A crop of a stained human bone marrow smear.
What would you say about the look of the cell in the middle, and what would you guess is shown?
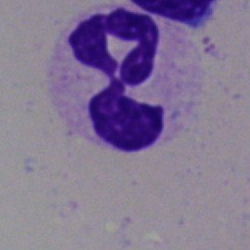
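The upper lobes curve around a small pale gap to form a loop. Chromatin is dense, dark purple and clumped. The cytoplasm is plentiful and pale pinkish-lilac, holding fine, faint granules of the same colour. The cell in the middle is a segmented neutrophil.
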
